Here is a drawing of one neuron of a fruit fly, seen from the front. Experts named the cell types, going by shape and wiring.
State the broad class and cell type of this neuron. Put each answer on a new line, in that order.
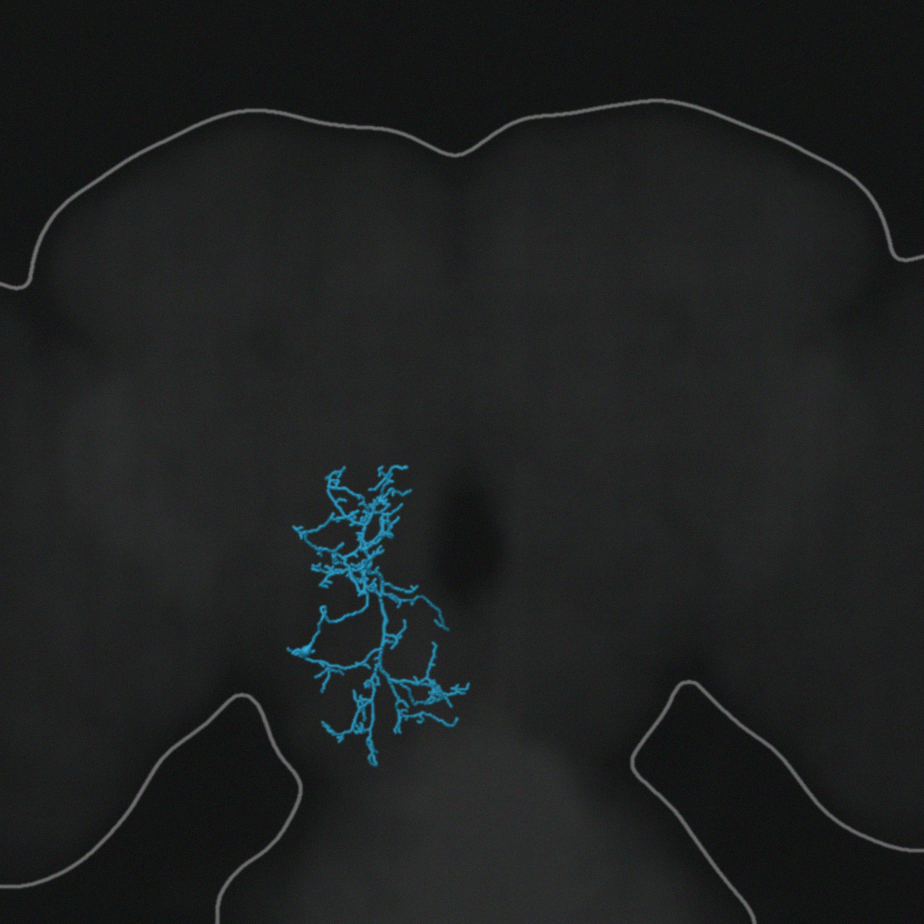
central-brain intrinsic neuron
GNG663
